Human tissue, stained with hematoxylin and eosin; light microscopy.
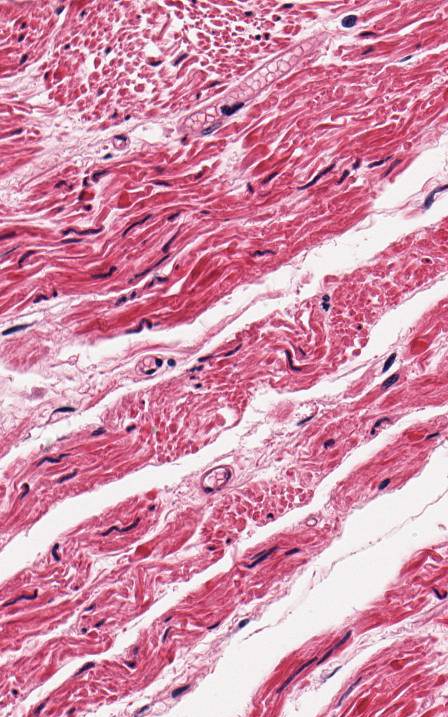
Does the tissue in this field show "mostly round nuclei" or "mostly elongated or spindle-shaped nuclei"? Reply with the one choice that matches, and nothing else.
Mostly elongated or spindle-shaped nuclei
